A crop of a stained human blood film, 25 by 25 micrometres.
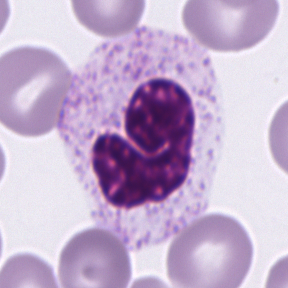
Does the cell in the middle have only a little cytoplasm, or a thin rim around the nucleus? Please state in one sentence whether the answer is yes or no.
No, the cell has plenty of cytoplasm around its nucleus.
